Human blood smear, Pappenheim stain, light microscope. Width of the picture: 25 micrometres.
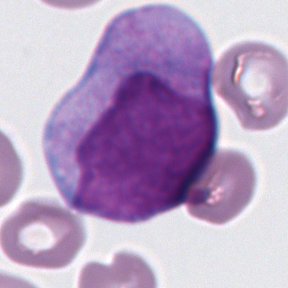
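Atypical promyelocyte in a stained smear of human peripheral blood: notice the nucleus, a single unlobed mass set eccentrically toward the lower right of the cell. Look closely and you will see that the chromatin is fine and evenly spread, with no coarse clumps. The cytoplasm is pale blue, deepening to a stronger blue at its outer edge.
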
